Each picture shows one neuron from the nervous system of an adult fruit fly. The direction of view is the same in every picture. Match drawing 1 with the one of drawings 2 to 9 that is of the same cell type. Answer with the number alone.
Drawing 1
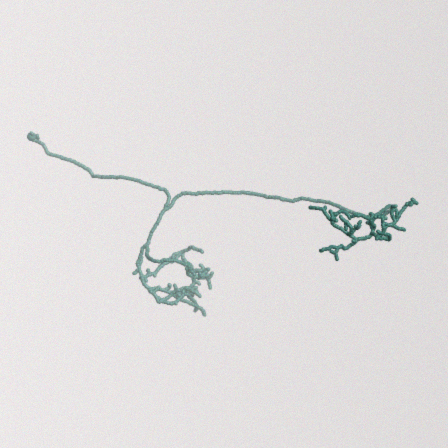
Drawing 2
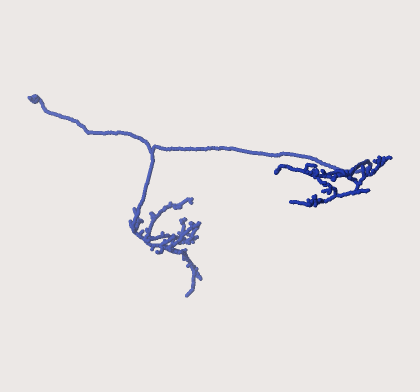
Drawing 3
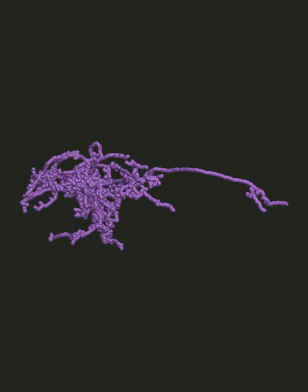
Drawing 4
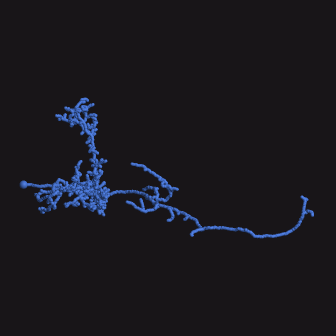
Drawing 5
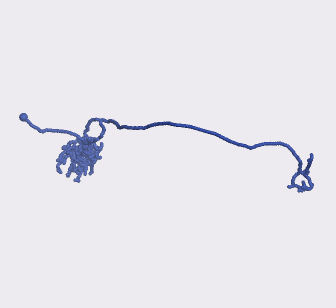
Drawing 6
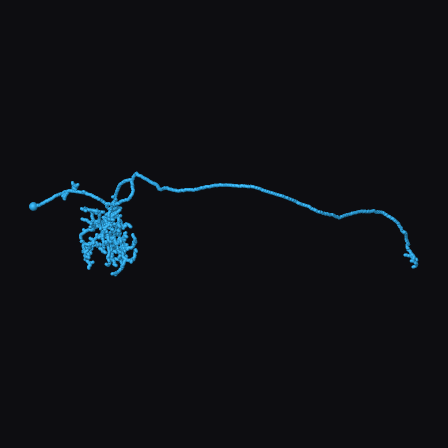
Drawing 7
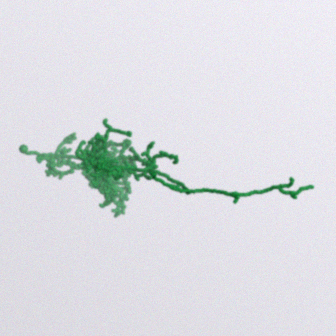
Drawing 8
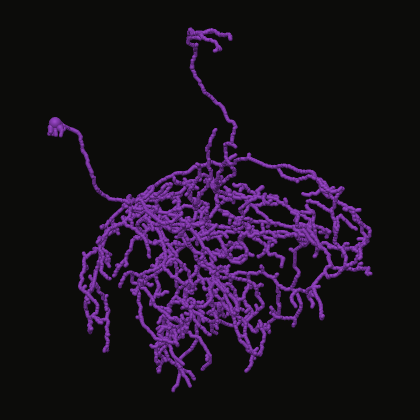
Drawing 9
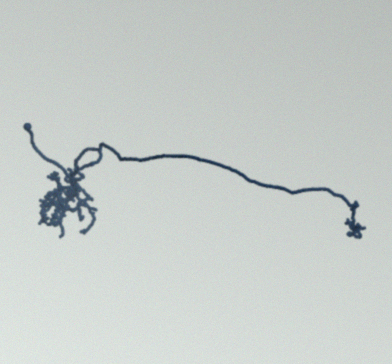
2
